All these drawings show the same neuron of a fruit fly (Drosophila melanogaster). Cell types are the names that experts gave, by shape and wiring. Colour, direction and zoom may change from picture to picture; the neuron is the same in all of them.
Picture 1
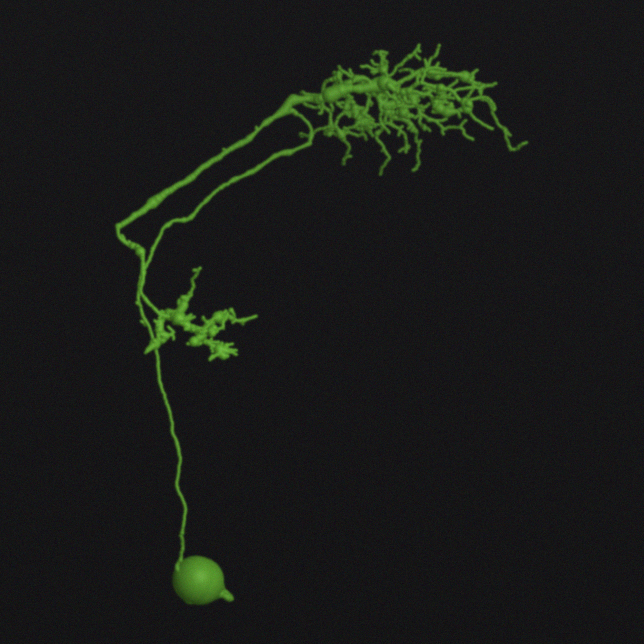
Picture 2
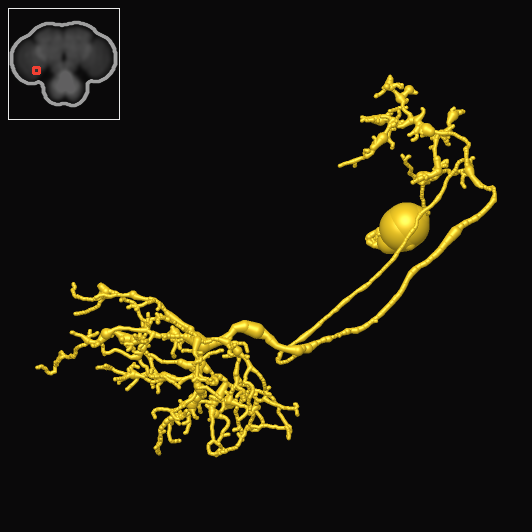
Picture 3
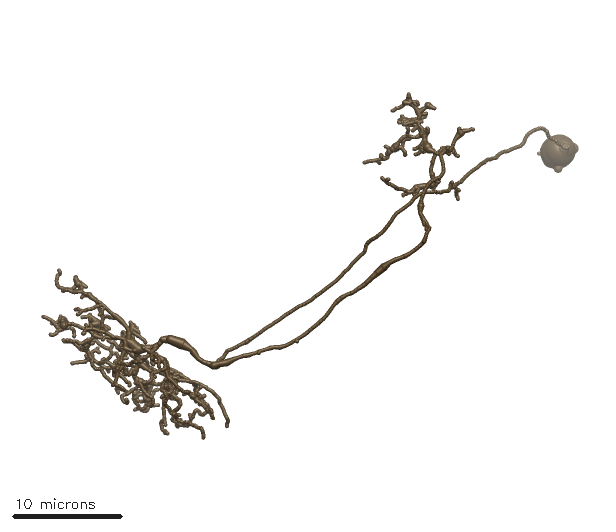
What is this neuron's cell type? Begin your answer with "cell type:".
cell type: T4a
